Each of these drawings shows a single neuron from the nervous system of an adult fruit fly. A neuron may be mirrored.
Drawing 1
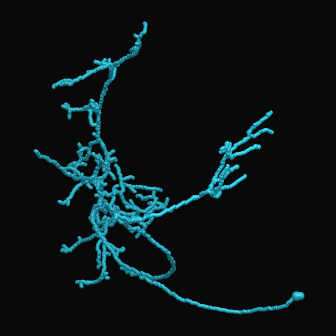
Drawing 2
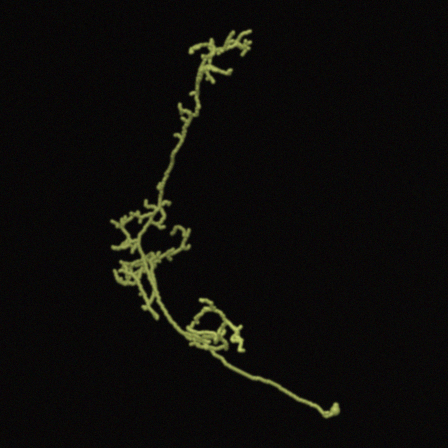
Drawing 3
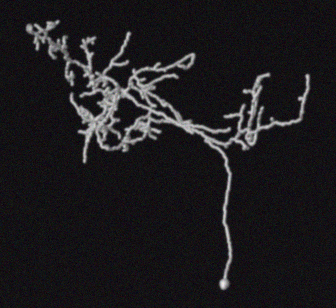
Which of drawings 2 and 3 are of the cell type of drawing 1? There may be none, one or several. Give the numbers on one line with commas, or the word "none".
none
